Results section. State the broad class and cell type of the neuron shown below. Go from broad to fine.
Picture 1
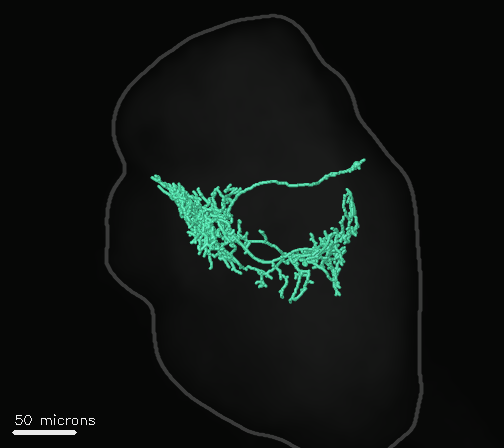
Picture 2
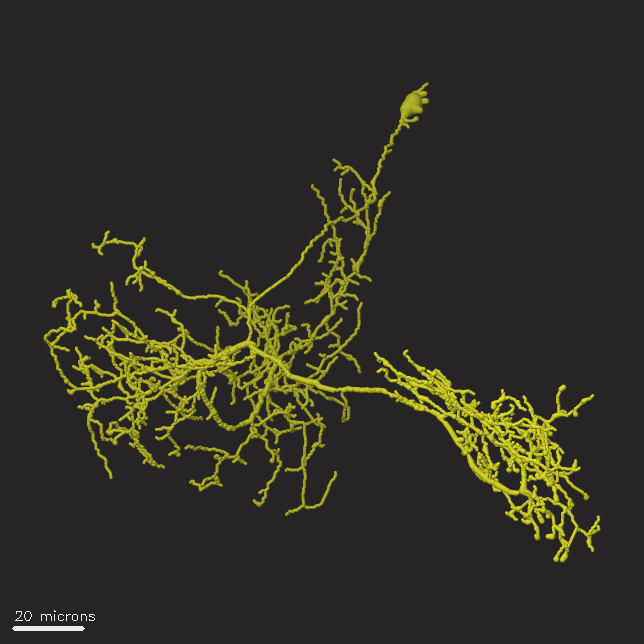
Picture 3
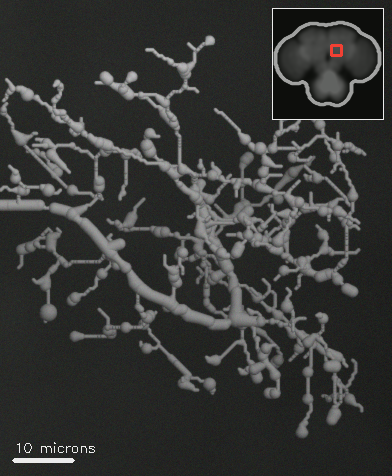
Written: central-brain intrinsic neuron; LAL165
